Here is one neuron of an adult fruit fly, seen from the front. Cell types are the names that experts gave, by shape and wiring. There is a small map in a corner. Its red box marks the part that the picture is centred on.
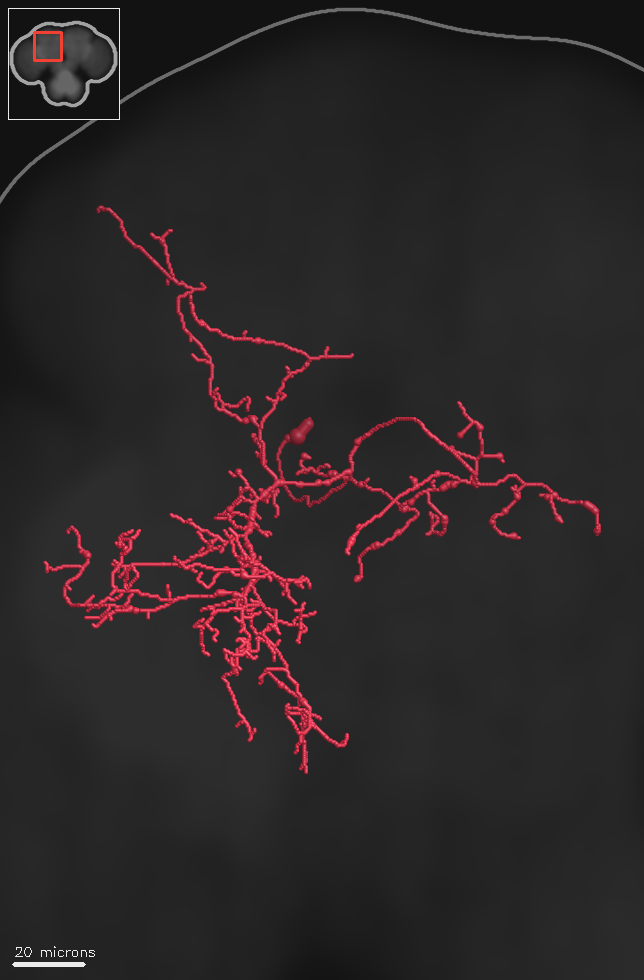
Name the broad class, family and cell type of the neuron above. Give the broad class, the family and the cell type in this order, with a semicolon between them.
central-brain intrinsic neuron; hemilineage DL1_ventral; AVLP526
